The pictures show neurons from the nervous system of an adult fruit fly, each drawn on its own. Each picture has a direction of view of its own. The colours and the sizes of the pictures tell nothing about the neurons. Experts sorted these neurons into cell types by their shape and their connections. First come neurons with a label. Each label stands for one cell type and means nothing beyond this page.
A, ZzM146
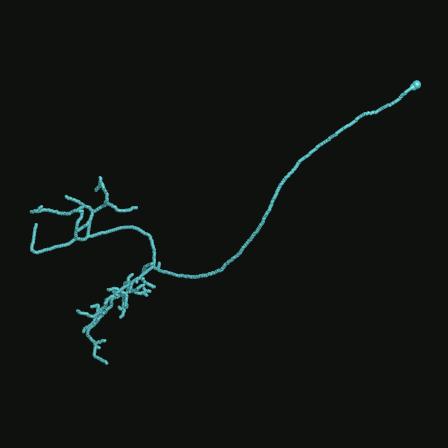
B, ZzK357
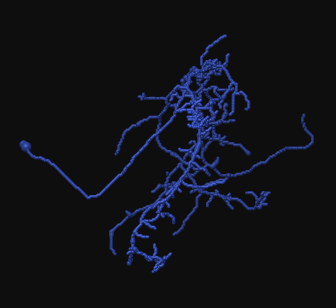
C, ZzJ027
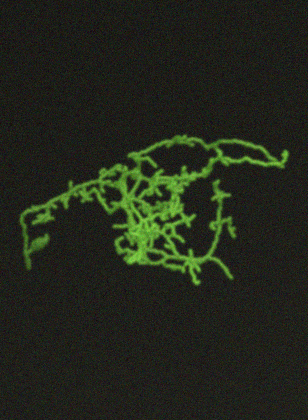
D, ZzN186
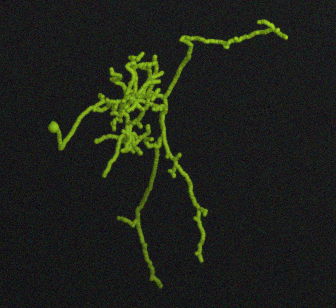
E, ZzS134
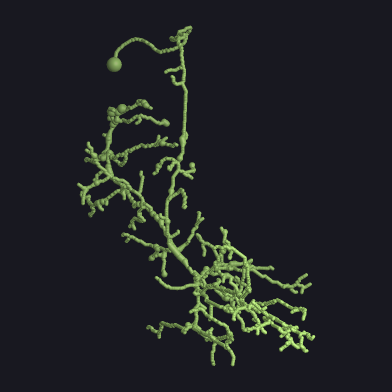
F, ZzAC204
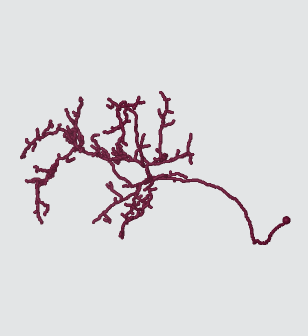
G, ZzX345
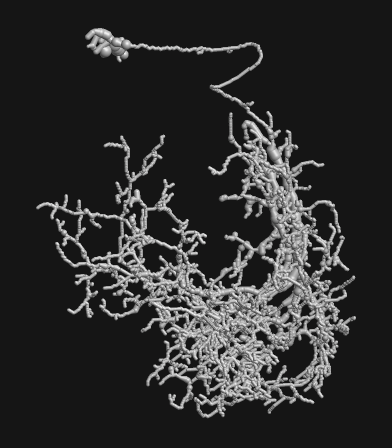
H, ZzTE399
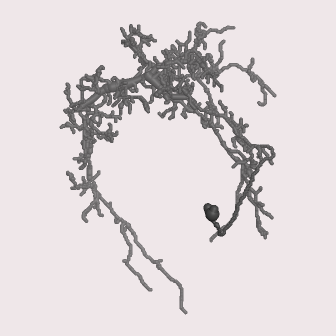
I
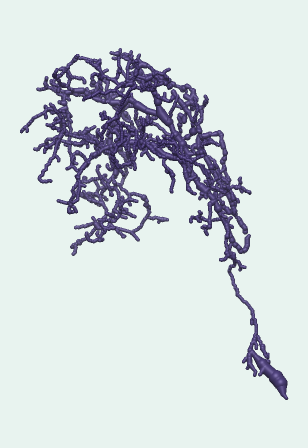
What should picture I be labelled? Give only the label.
ZzX345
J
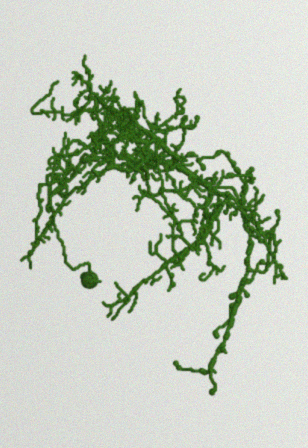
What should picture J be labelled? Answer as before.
ZzTE399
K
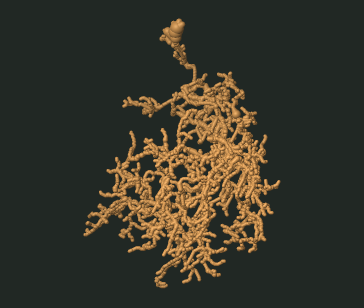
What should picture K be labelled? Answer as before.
ZzX345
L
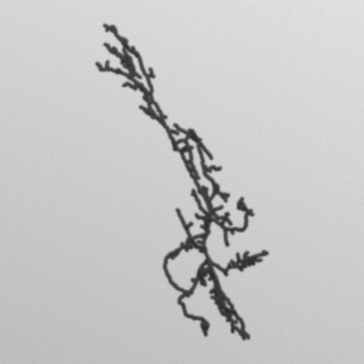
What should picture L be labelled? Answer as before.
ZzS134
